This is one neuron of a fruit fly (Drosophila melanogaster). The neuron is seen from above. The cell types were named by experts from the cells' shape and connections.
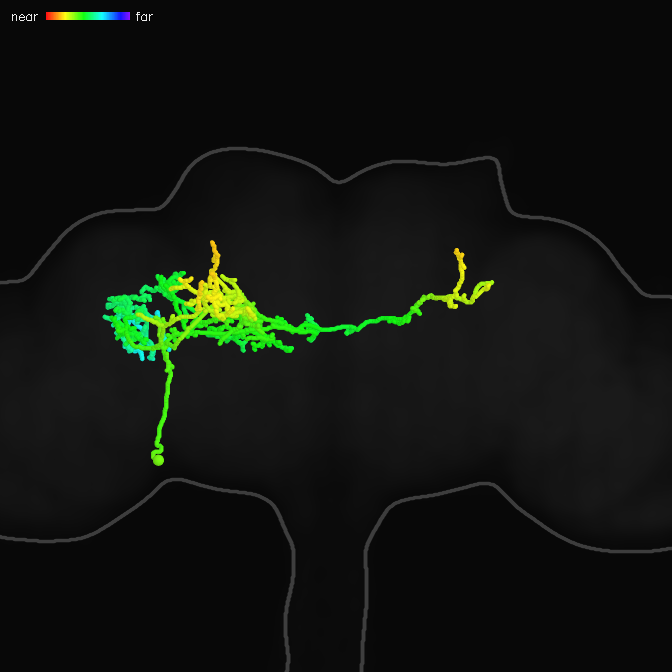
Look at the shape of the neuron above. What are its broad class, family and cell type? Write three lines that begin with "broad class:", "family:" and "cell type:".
broad class: central-brain intrinsic neuron
family: hemilineage DL2_ventral
cell type: AVLP713m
